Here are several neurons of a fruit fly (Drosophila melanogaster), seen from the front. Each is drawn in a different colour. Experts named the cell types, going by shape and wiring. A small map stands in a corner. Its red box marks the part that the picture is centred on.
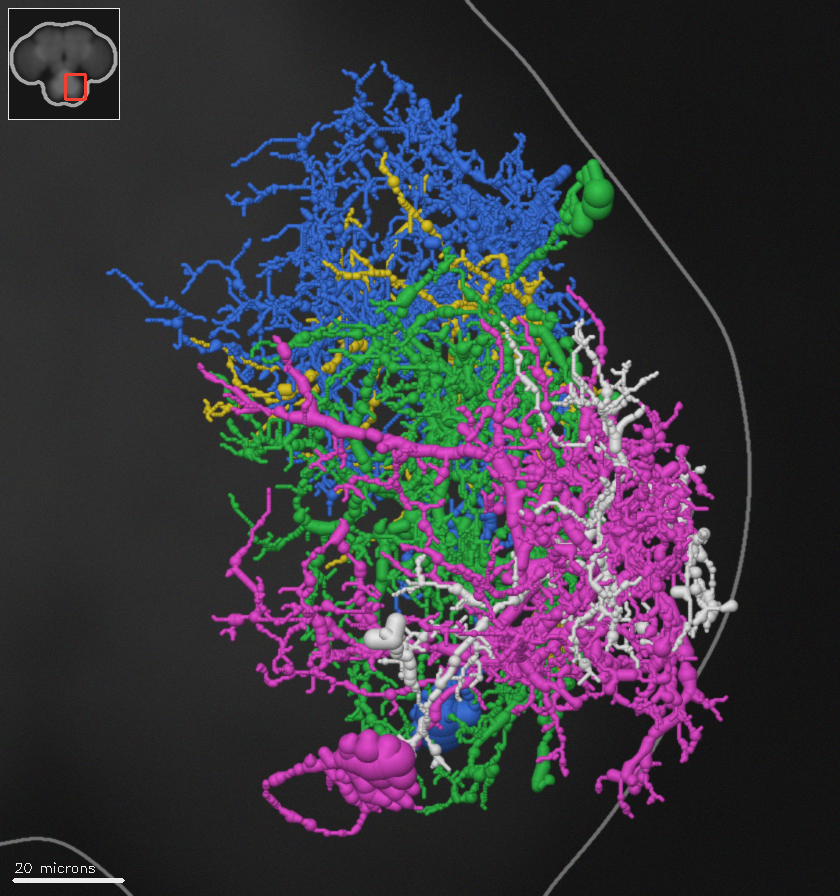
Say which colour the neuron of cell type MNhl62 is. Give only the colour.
blue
